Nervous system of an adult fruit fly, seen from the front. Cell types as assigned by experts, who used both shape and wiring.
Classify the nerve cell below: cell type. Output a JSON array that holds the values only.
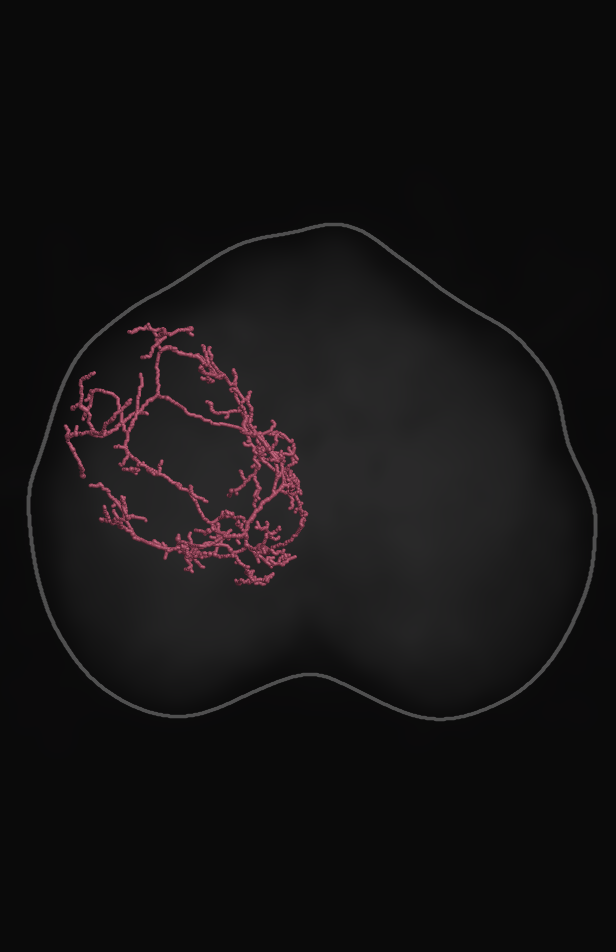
["IN04B068"]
